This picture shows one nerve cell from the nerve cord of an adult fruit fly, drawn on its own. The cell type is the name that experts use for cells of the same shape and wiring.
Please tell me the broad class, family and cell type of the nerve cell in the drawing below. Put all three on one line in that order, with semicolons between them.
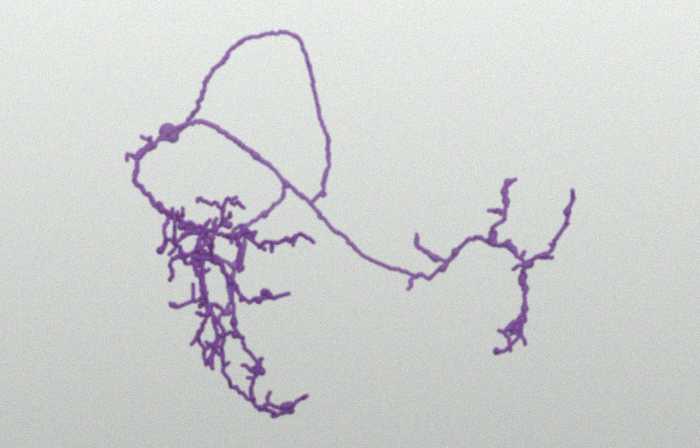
nerve-cord intrinsic neuron; hemilineage 03A; IN03A094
